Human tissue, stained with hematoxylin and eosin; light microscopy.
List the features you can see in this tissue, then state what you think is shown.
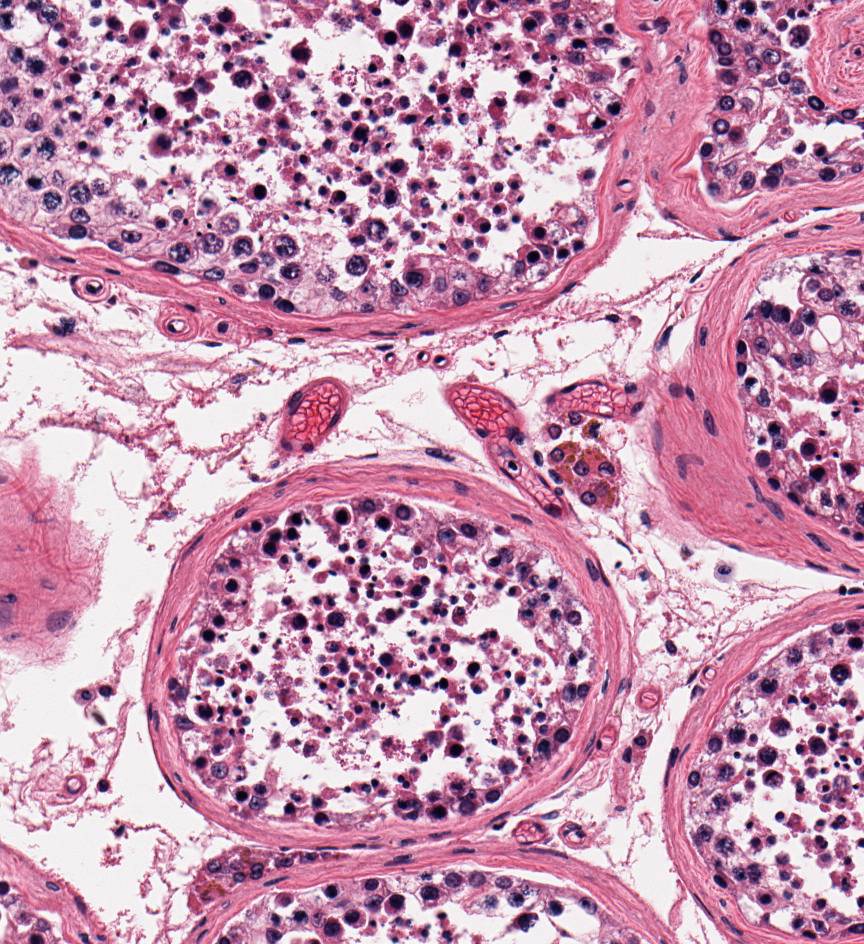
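Look first at the rounded tubules filling the field in cross section: one complete oval tubule in the lower centre, others cut at the edges. Their interiors hold many loose, rounded cells with small, dark, condensed nuclei. Between the tubules near the centre, small vessels are packed with red blood cells. Beside them, just right of centre, lies a small cluster of golden-brown granular material. This is testis.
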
